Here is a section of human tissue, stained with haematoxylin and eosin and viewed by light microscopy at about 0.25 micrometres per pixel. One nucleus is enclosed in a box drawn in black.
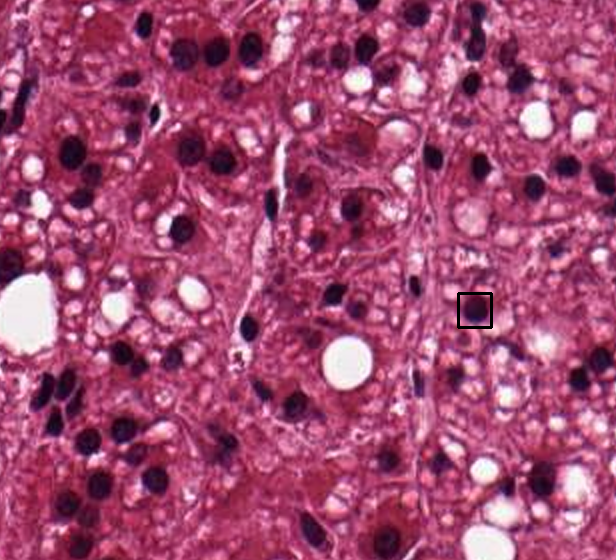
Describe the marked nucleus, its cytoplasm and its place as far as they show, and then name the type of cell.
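The nucleus is round to slightly oval, with a smooth edge, and is stained dark and evenly throughout. The cytoplasm is pink and foamy, full of small clear vacuoles. The outline of the cell is hard to make out; its cytoplasm merges with that of the cells beside it. It lies closely packed among neighbouring cells whose cytoplasm is similarly vacuolated. Type of cell: adrenal cortical cell.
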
